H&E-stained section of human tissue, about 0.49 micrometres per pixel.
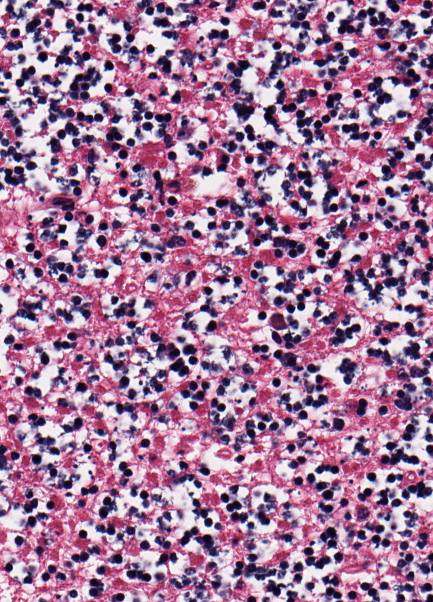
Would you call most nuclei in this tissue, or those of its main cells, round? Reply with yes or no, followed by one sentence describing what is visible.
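Yes. Most nuclei are small, round and darkly stained with haematoxylin.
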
